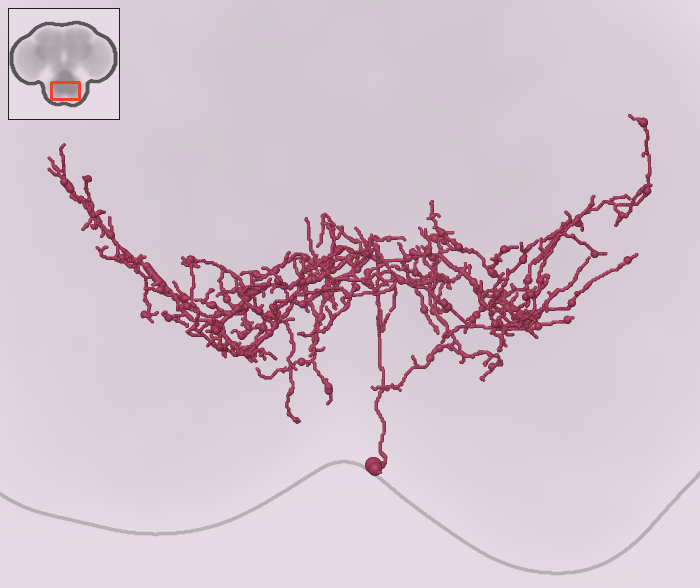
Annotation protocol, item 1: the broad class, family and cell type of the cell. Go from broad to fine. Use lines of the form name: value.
broad class: nerve-cord intrinsic neuron
family: hemilineage 00A
cell type: IN00A045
